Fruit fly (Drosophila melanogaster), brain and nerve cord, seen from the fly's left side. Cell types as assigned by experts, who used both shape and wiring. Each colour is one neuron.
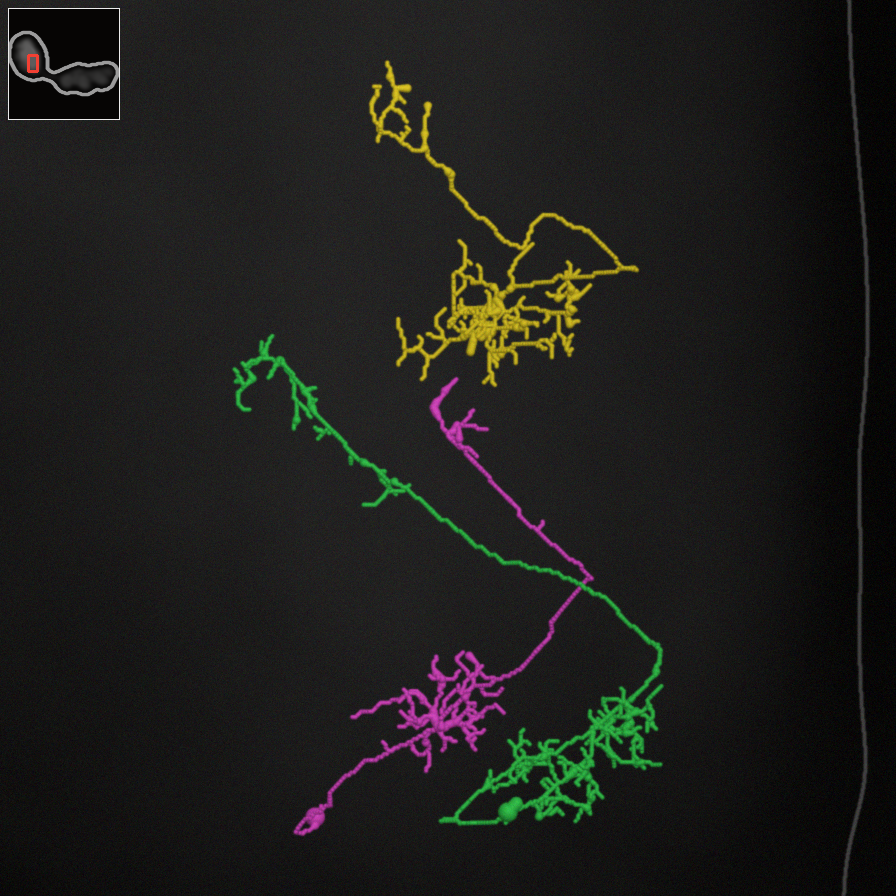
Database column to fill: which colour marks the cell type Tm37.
green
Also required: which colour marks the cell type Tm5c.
yellow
